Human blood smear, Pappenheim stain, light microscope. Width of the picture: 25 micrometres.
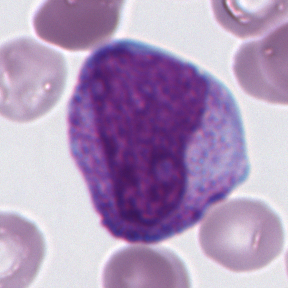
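Atypical promyelocyte, central nucleated cell in a peripheral blood smear. Its outline is angular rather than round, and the nucleus fills most of the cell, with a small pale round spot in its lower part. The cell edge stains a darker blue than the cytoplasm within.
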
